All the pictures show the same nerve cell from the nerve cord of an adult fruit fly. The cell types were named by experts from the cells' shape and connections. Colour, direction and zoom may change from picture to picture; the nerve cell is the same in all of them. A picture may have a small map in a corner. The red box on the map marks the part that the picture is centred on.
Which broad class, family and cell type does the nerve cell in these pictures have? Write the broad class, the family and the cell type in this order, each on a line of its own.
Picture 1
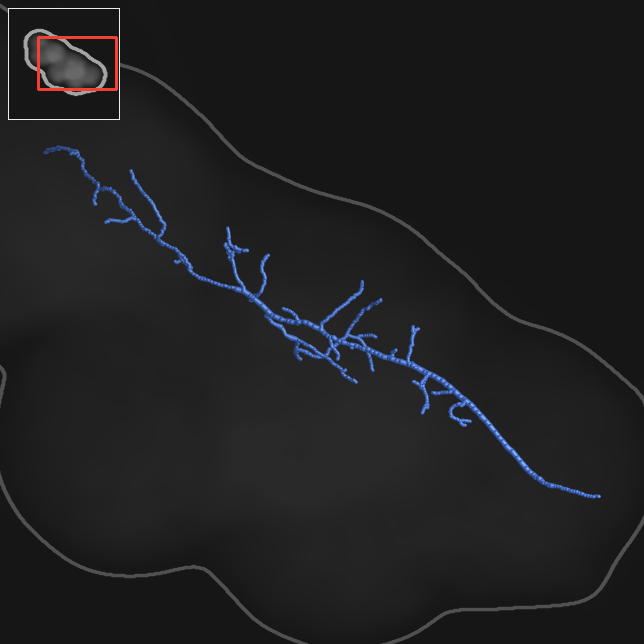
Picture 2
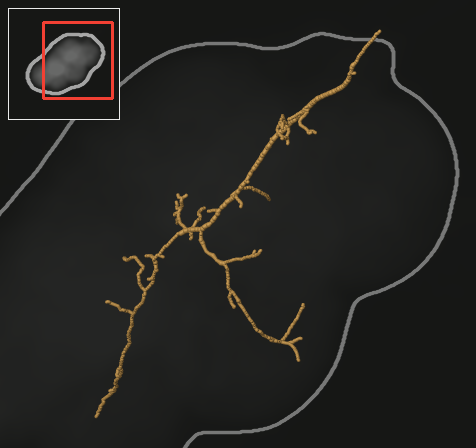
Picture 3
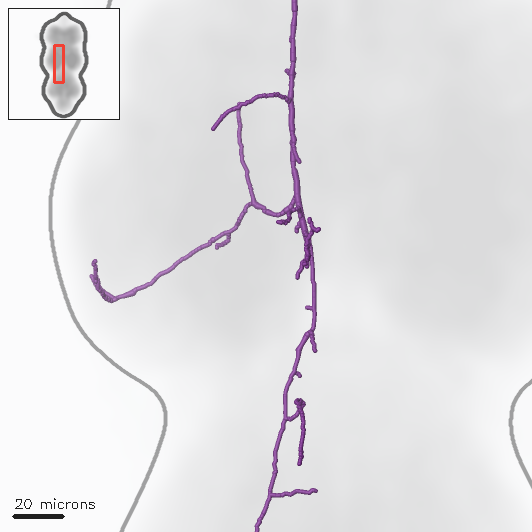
descending neuron
DNpe
DNpe017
